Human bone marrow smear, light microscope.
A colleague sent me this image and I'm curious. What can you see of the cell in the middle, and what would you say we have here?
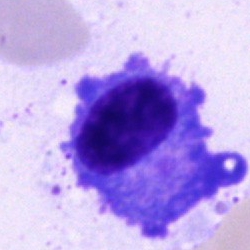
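Nucleus: toward the upper left, with most of the cytoplasm lying below and to its right. Cytoplasm: abundant and blue-staining. Right edge: a projection forms a small loop around a clear round hole. Top edge: fine hair-like projections stick out. The cell is a plasma cell.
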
